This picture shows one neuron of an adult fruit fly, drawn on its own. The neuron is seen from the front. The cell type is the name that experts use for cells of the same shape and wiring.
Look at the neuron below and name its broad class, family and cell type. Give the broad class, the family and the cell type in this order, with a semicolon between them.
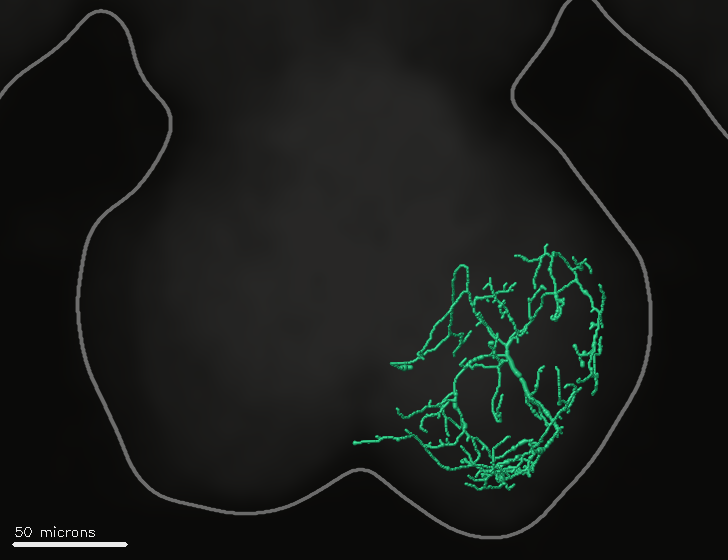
nerve-cord intrinsic neuron; hemilineage 03A; IN03A071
